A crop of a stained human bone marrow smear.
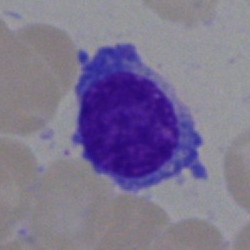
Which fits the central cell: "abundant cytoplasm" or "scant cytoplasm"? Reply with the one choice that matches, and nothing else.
Scant cytoplasm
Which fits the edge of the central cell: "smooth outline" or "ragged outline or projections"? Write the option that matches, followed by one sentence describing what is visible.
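Ragged outline or projections. The cell outline is irregular, with small knobbly blebs of cytoplasm along its edge.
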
